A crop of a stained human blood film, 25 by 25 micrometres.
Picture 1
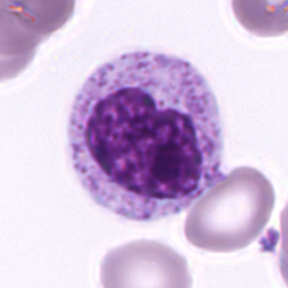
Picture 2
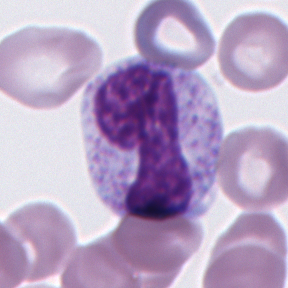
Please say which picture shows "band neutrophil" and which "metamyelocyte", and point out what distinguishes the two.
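Identity: the metamyelocyte is in picture 1, the band neutrophil in picture 2. Outline: both have a smooth edge, round in the metamyelocyte and roughly round in the band neutrophil. Nucleus: in the metamyelocyte, a notch at the upper edge gives it a bean shape.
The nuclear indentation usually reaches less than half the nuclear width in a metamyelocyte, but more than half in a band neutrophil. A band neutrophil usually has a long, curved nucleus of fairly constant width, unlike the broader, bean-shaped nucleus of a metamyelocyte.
Chromatin: coarse and clumped in both, with paler gaps between dark patches in the metamyelocyte and a dark purple colour in the band neutrophil.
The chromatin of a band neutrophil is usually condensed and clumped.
Nucleoli: none are visible in the band neutrophil. Cytoplasm: fine purple granules are scattered through the whole of it in the metamyelocyte, while in the band neutrophil it is abundant and pale pinkish-lilac, with small violet granules throughout. Vacuoles: neither cell has any in its cytoplasm. Size and surroundings: the metamyelocyte is about 14 micrometres across, and a red cell touches its lower right edge.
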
